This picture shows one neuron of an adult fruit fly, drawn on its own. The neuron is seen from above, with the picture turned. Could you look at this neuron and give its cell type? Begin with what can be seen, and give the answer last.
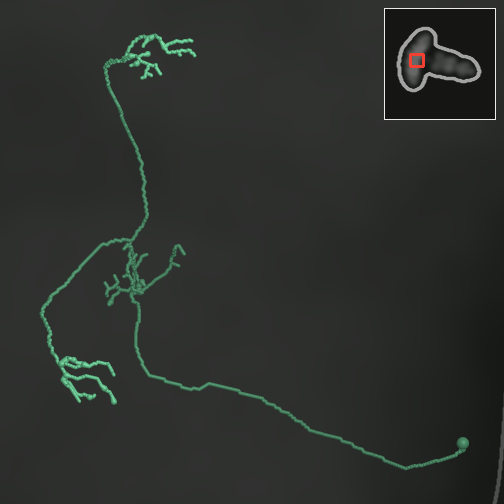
The cell body is at the lower right of the picture. In this view it is about as wide as it is tall. This is a central-brain intrinsic neuron. Its cell type is vDeltaA_b.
